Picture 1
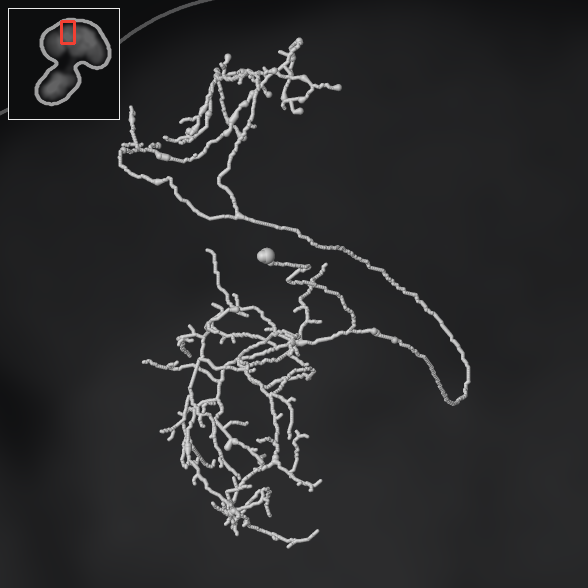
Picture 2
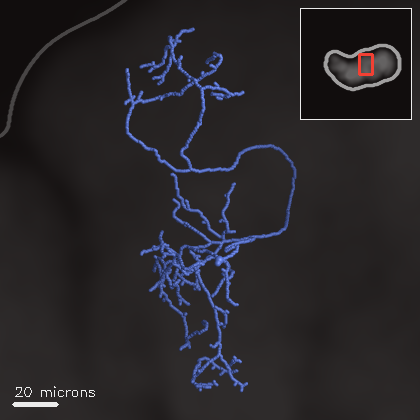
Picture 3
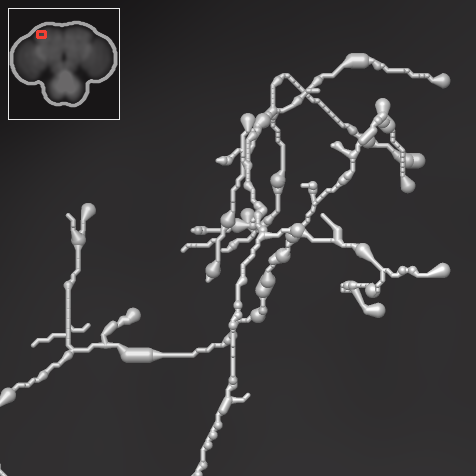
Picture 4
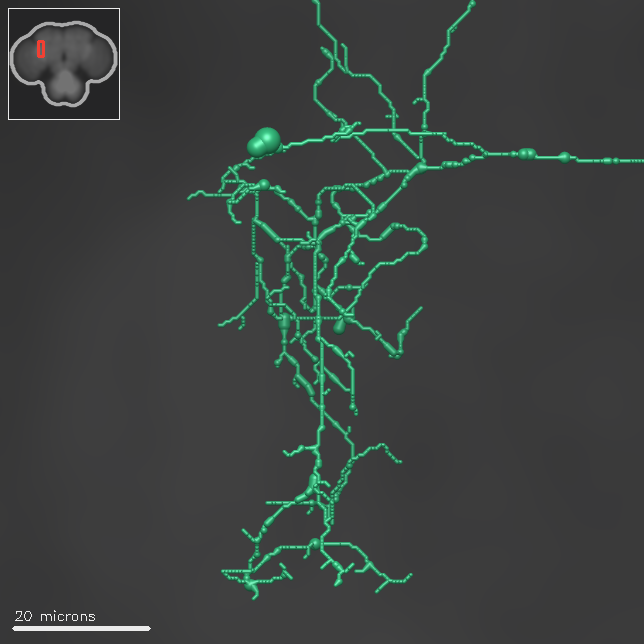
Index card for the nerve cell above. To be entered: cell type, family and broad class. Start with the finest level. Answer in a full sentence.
Type AVLP227 of hemilineage VLPl&d1_dorsal, a central-brain intrinsic neuron.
